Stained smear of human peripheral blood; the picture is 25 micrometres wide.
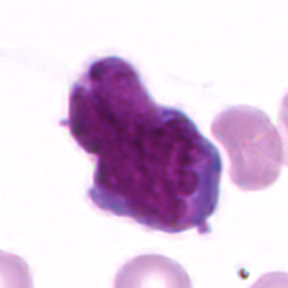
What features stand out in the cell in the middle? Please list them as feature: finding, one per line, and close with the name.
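Outline: irregular and angular, not round
Cell size: about 18 by 12 micrometres
Nucleus: irregular and folded, with several indentations along its edge
Nuclear size: about 17 by 10 micrometres
Nuclear share: about 80% of the cell's area
Granules: none distinct in the cytoplasm
Projection: small knob at the lower right edge of the cell
Name: atypical promyelocyte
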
